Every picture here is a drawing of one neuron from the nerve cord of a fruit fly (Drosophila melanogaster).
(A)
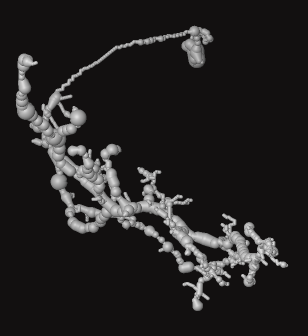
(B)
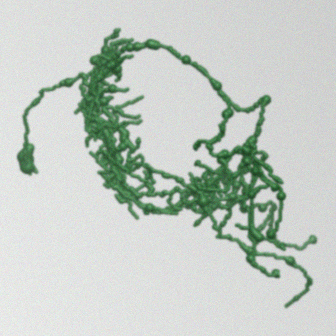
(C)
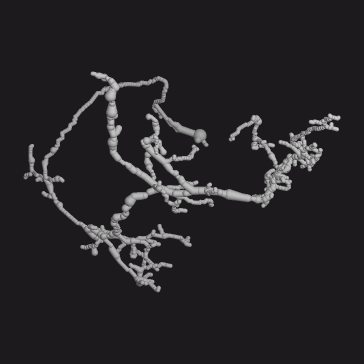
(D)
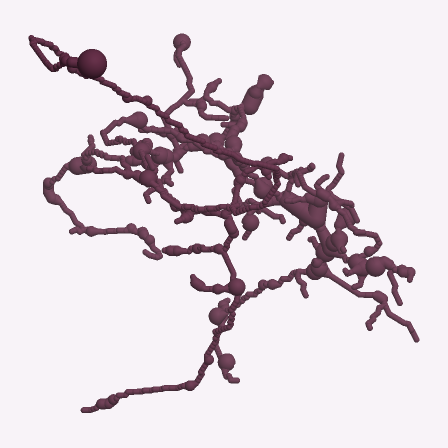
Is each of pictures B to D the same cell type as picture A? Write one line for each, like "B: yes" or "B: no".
B: no
C: yes
D: no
